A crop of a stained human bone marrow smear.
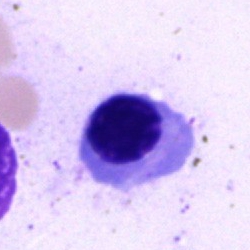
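Erythroblast at the centre of a stained human bone marrow smear. Notice how its nucleus is pushed off-centre, toward the upper left of the cell. The chromatin is dense and stains a very dark purple, and you will find no nucleoli in the nucleus. The cytoplasm, too, shows no visible granules.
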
